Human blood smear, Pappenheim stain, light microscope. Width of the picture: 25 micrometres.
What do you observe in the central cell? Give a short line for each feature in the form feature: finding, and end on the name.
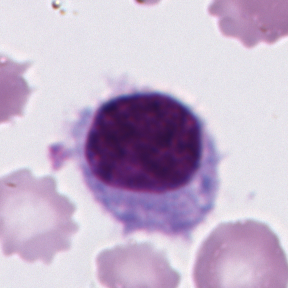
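Edge: irregular and frayed, not smooth
Surface: fine hair-like projections, clearest on upper and left sides
Nucleus: roughly round, no indentation or lobes
Cytoplasm: no distinct granules
Identity: hairy cell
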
